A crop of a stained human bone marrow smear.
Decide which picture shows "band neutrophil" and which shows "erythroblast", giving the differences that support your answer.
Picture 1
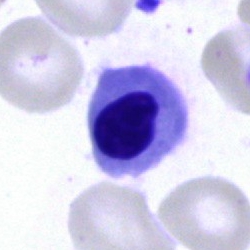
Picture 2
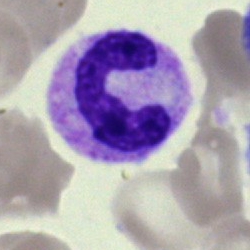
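The erythroblast is shown in picture 1 and the band neutrophil in picture 2. Their nuclei differ first: the erythroblast's sits off-centre toward the left with dense, very dark purple chromatin, whereas the band neutrophil's is a single curved C-shaped band opening toward the right, with dark purple, coarsely clumped chromatin and no visible nucleoli.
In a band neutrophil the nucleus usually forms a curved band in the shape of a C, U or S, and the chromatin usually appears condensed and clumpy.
The erythroblast has a moderate rim of light-to-medium blue cytoplasm, widest on the right, with no visible granules.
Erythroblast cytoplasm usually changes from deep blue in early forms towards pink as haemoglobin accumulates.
No vacuoles are seen in the band neutrophil's cytoplasm. In outline the erythroblast is somewhat irregular and angular, the band neutrophil round and smooth. Pale red cells lie around the erythroblast without overlapping it.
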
